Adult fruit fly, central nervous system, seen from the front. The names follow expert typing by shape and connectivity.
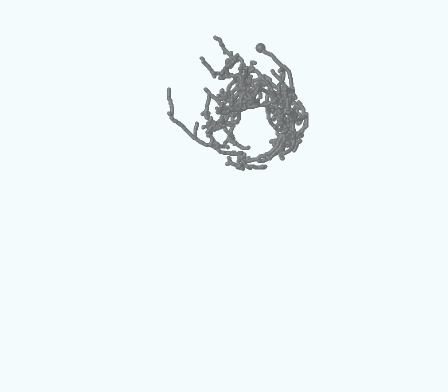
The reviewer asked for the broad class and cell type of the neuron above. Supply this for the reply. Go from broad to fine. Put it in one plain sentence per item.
A nerve-cord intrinsic neuron, type INXXX382_b.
